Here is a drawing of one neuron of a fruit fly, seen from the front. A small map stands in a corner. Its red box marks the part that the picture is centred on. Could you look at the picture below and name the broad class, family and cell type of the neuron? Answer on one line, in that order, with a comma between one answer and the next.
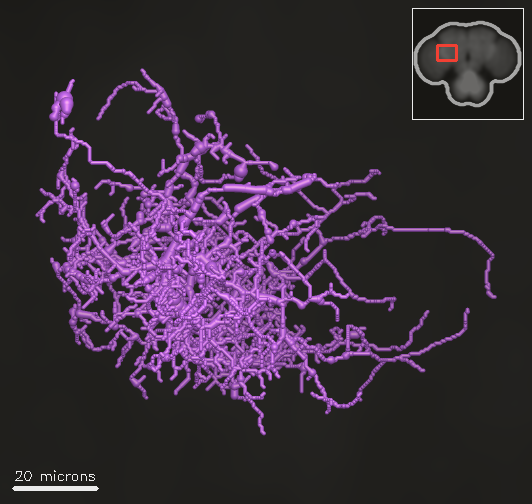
central-brain intrinsic neuron, hemilineage VLPl2_medial, AVLP152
